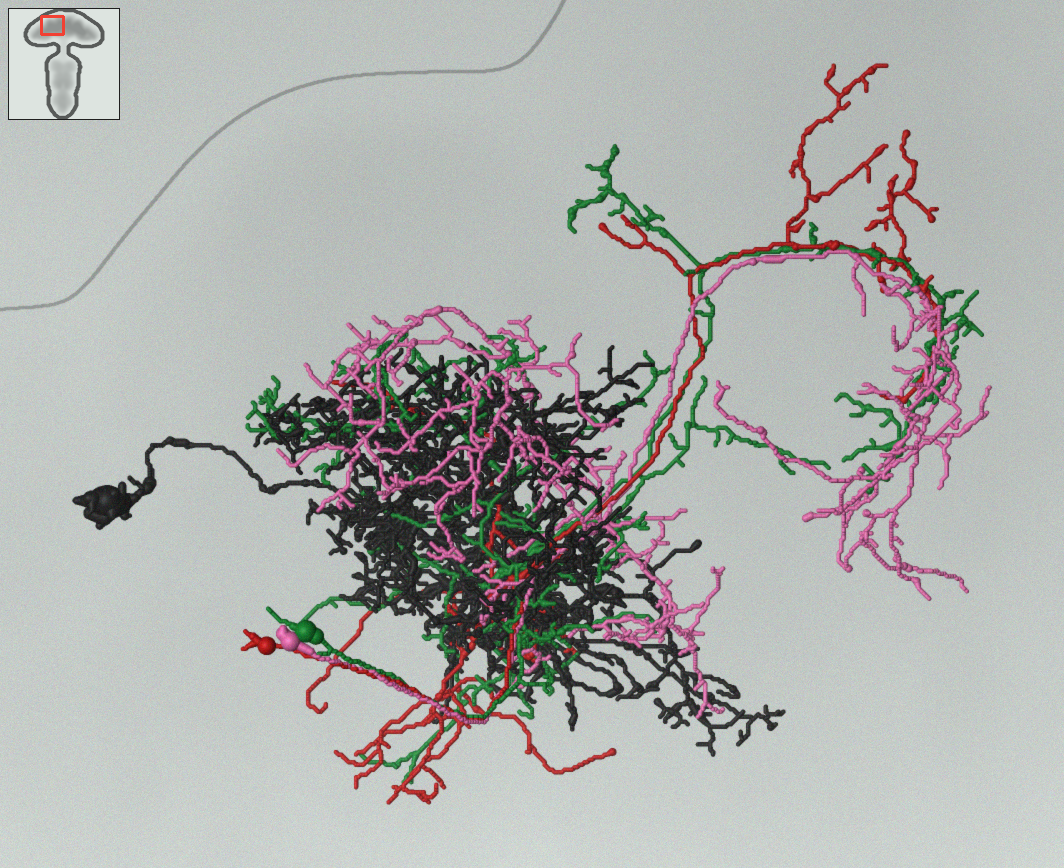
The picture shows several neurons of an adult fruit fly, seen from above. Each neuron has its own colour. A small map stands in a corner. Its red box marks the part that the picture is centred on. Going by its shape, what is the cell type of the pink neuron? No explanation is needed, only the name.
SMP246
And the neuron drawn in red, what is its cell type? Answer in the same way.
LHPD2c2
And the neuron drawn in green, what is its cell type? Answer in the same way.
SMP245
